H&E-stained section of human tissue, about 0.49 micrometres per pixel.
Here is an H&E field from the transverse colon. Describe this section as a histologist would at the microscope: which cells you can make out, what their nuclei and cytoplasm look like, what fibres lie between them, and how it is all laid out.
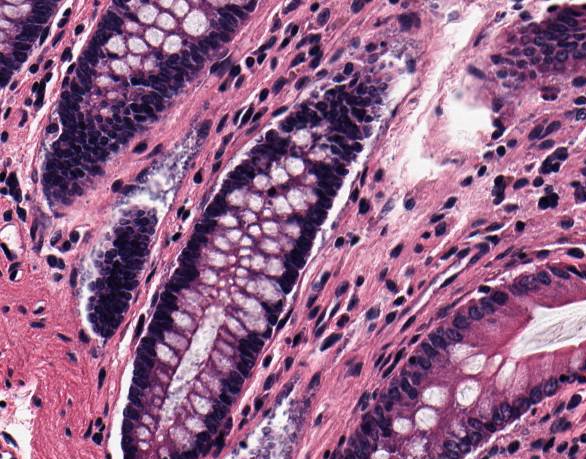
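At the centre of the field lies the largest gland, cut lengthwise. The gland lining is packed with goblet cells, whose rounded mucin vacuoles appear pale. Dark epithelial nuclei are crowded along the outer, basal edge of each gland. The spaces between the glands are filled by pink cellular stroma containing many small spindle and round nuclei.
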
